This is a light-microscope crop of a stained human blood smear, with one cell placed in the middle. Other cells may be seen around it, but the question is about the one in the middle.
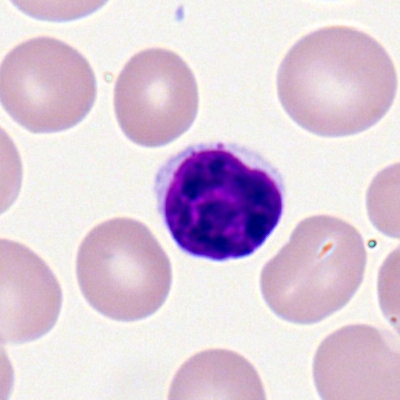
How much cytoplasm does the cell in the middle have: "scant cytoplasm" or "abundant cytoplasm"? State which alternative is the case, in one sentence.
Scant cytoplasm surrounds the nucleus of this cell.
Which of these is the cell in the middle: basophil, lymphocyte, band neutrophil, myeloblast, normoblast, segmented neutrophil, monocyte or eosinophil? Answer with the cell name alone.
lymphocyte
